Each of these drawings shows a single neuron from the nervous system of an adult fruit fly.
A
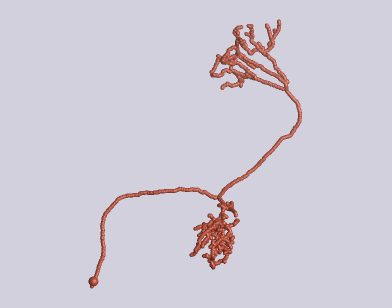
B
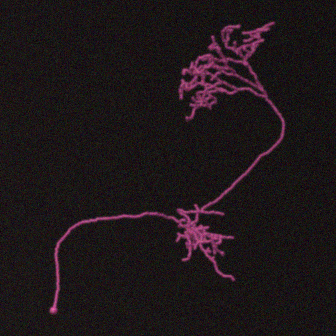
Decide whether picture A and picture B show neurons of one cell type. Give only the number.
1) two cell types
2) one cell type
1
